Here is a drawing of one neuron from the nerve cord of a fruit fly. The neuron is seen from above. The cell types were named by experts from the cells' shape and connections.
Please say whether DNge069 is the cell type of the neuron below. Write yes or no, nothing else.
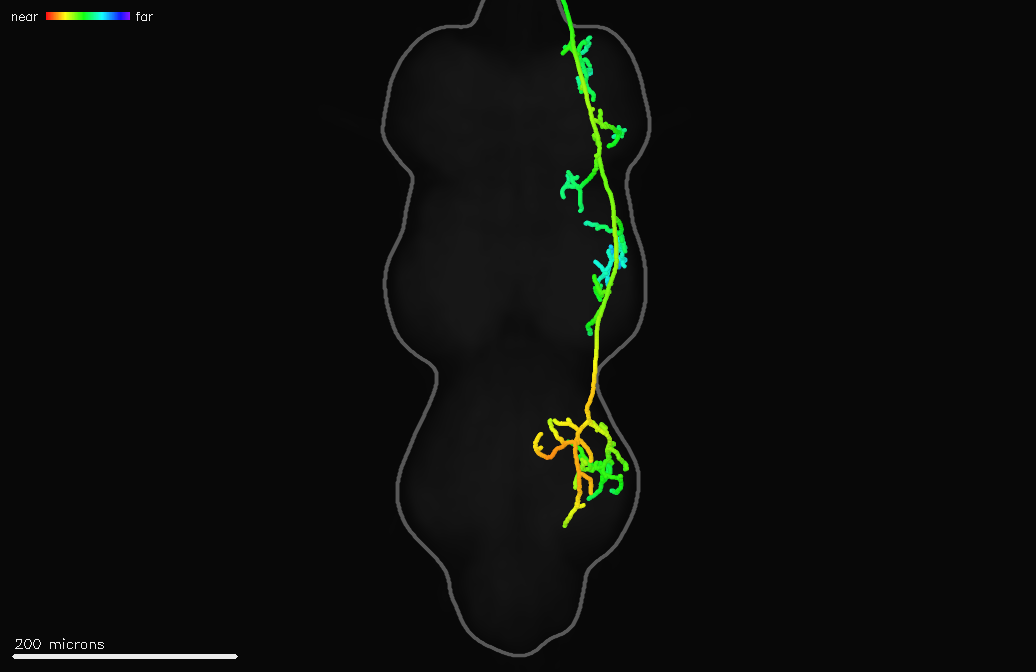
no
